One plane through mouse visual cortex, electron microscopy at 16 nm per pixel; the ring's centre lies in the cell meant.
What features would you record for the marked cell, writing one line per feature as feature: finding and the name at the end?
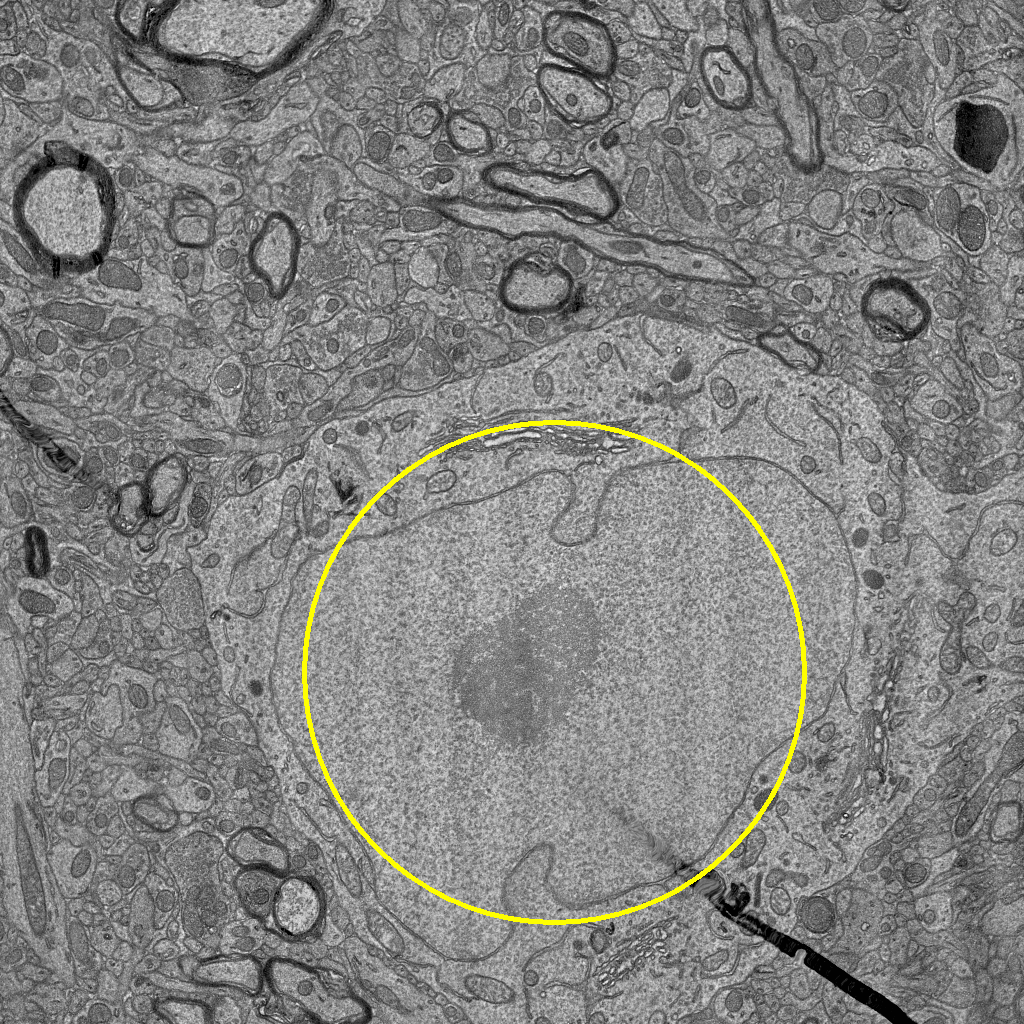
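Nucleus: large, roughly round, lying whole in the section
Chromatin: pale, evenly dispersed, no thick dark band along the envelope
Nucleolus: one, large, dark and granular, near the nucleus centre
Cytoplasm: pale rim, widest above the nucleus
Name: inhibitory neuron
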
